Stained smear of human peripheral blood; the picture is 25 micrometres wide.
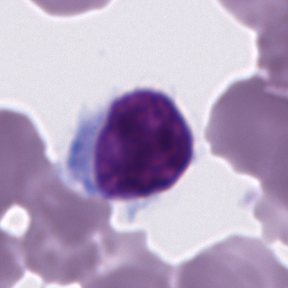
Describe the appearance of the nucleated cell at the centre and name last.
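The nucleus has dense, dark purple, coarsely mottled chromatin. Pale blue cytoplasm lies mainly to the left of the nucleus, and its left edge is frayed by fine, wispy hair-like projections. The cell is a hairy cell.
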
